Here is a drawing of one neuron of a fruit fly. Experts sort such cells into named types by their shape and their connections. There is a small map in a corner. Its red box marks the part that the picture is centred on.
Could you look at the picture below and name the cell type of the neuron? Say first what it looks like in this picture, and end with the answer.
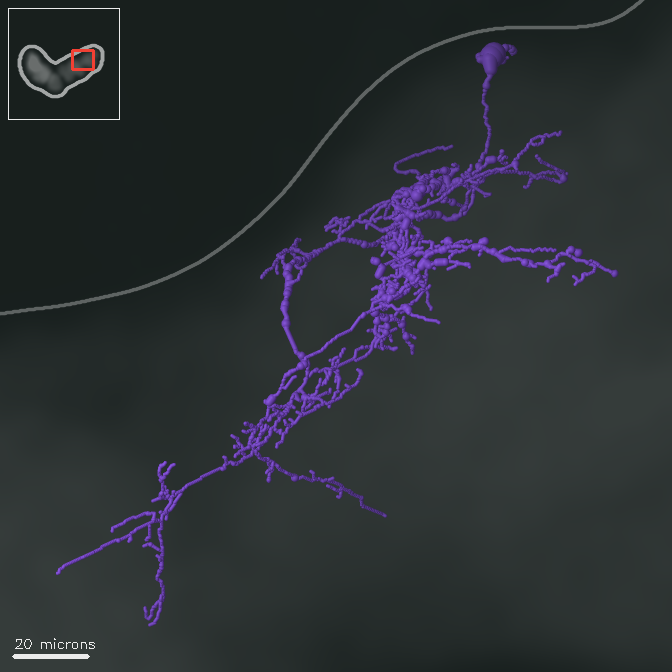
The cell body can be seen at the upper right of the picture. From top to bottom in the picture it spans about 160 microns. Its broad class is nerve-cord intrinsic neuron. The cell type is INXXX261.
